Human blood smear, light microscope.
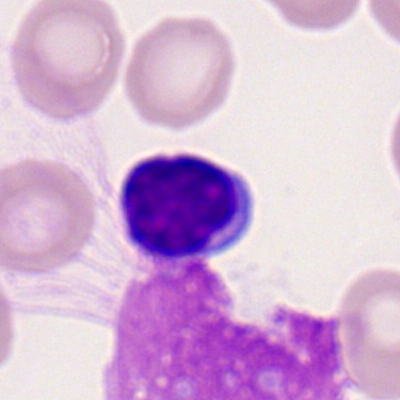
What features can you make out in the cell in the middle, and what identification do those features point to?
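Start with the outline: round and smooth. Inside, the chromatin is dark purple and densely condensed. The cytoplasm forms only a thin rim around the nucleus, and you will see it best along the right side. This one is a lymphocyte.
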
